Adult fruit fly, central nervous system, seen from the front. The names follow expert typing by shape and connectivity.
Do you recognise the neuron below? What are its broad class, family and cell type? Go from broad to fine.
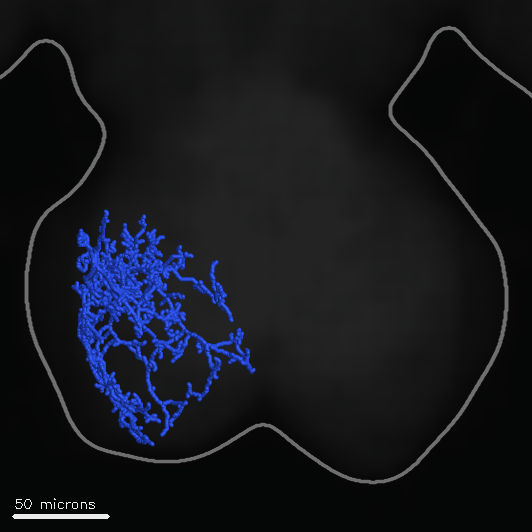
nerve-cord intrinsic neuron; hemilineage 17A; IN17A044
